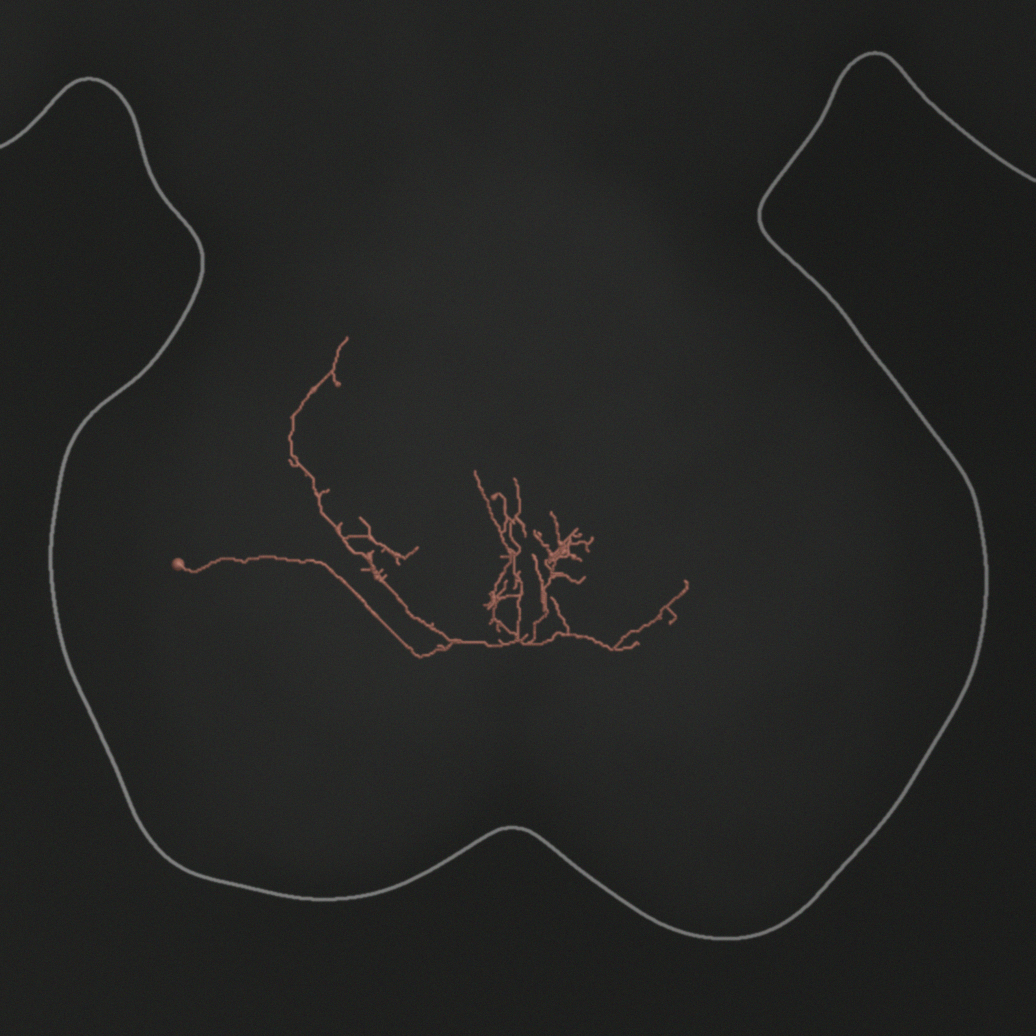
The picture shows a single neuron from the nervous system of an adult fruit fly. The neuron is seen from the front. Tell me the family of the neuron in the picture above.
hemilineage 09B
